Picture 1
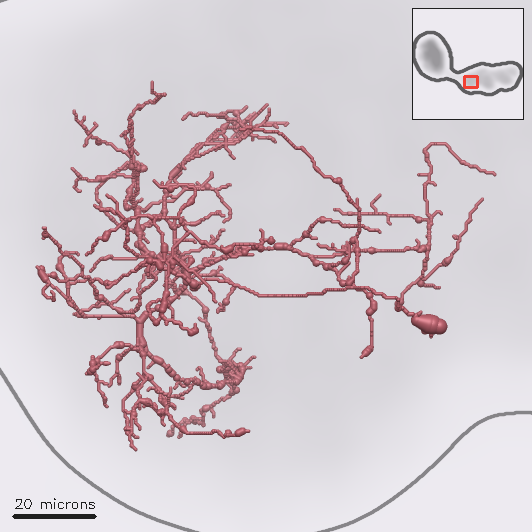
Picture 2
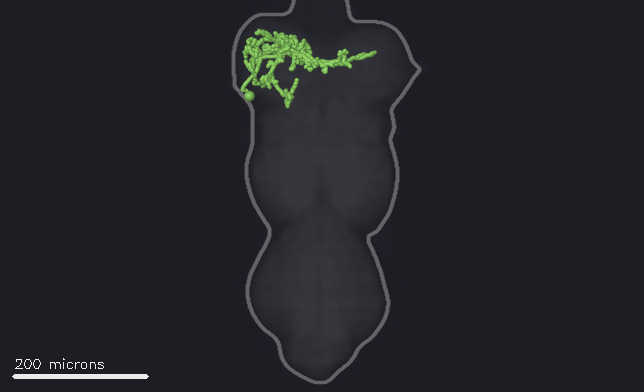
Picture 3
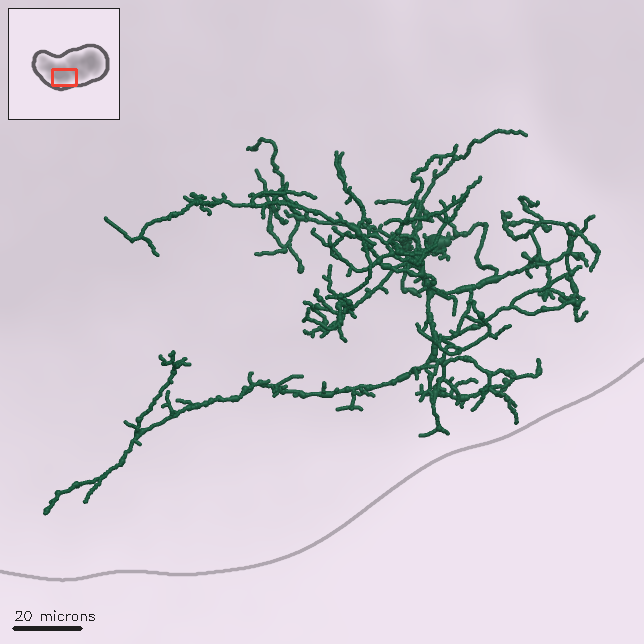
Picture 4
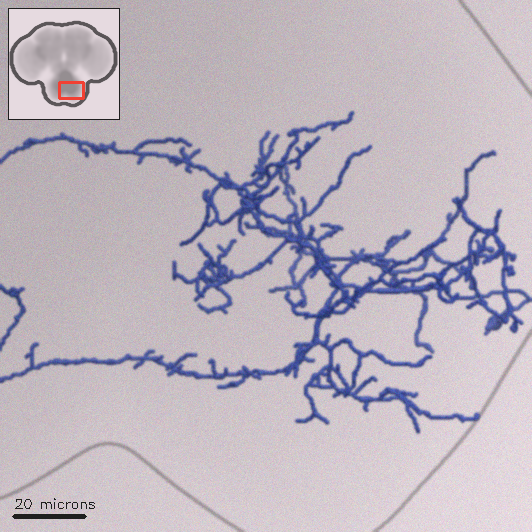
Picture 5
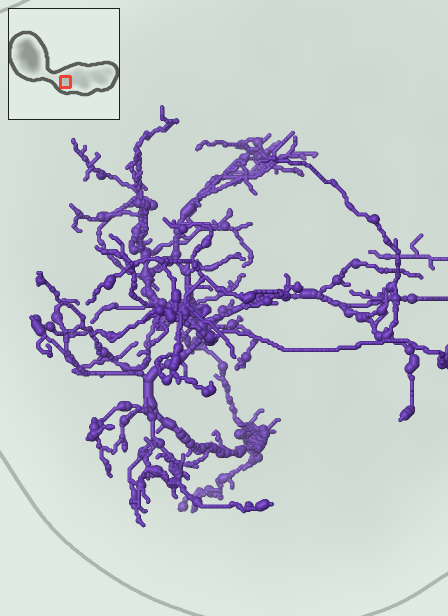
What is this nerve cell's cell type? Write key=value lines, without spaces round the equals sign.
cell_type=IN20A.22A012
